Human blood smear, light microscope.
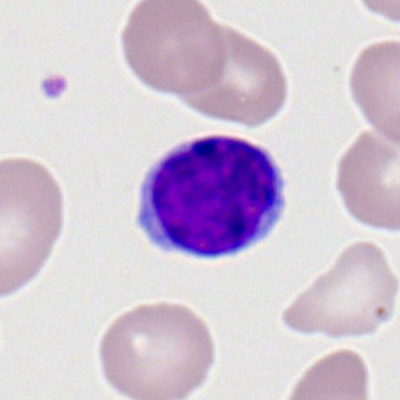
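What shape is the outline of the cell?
Round, with a smooth edge.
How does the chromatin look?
Dark purple and densely clumped, and no nucleolus can be seen.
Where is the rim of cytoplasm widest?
On the left side, where it shows as a thin pale-blue band.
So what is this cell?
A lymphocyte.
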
